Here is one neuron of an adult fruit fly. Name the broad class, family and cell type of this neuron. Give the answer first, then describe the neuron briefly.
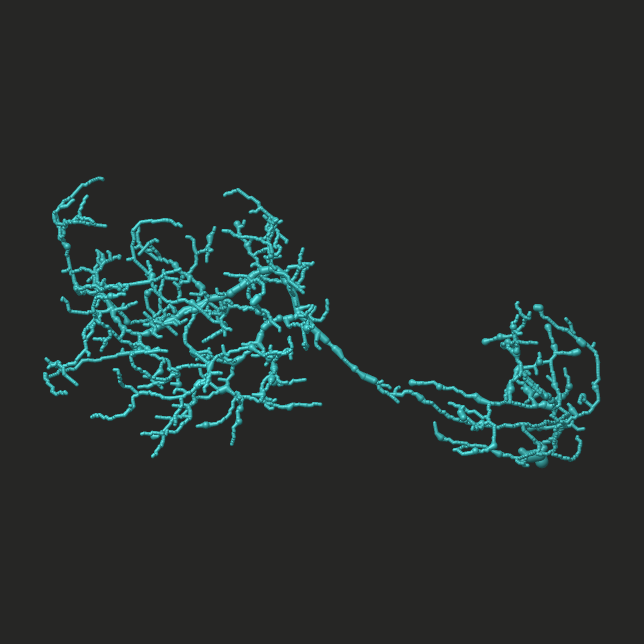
It is a central-brain intrinsic neuron. Its family is LHAD. Its cell type is LHAD2e3. The picture shows more than a hundred branch ends. In this view it is wider than it is tall.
